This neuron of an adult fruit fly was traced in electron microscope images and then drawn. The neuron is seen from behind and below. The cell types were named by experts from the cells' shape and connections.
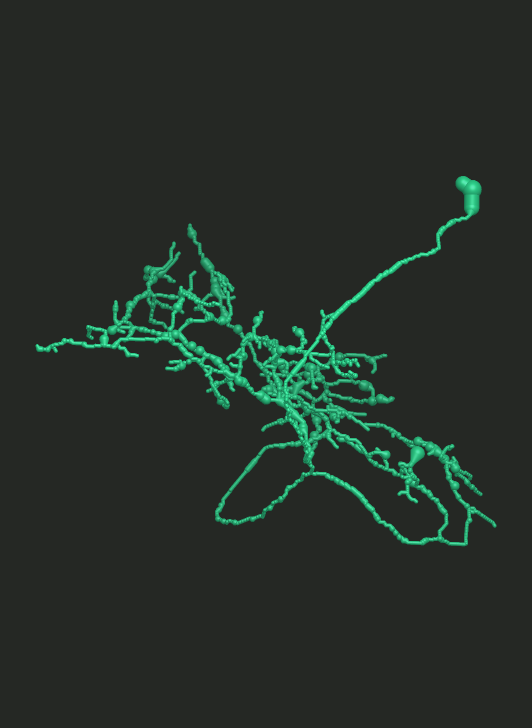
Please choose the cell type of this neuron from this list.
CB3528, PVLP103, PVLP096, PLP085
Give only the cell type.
PLP085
